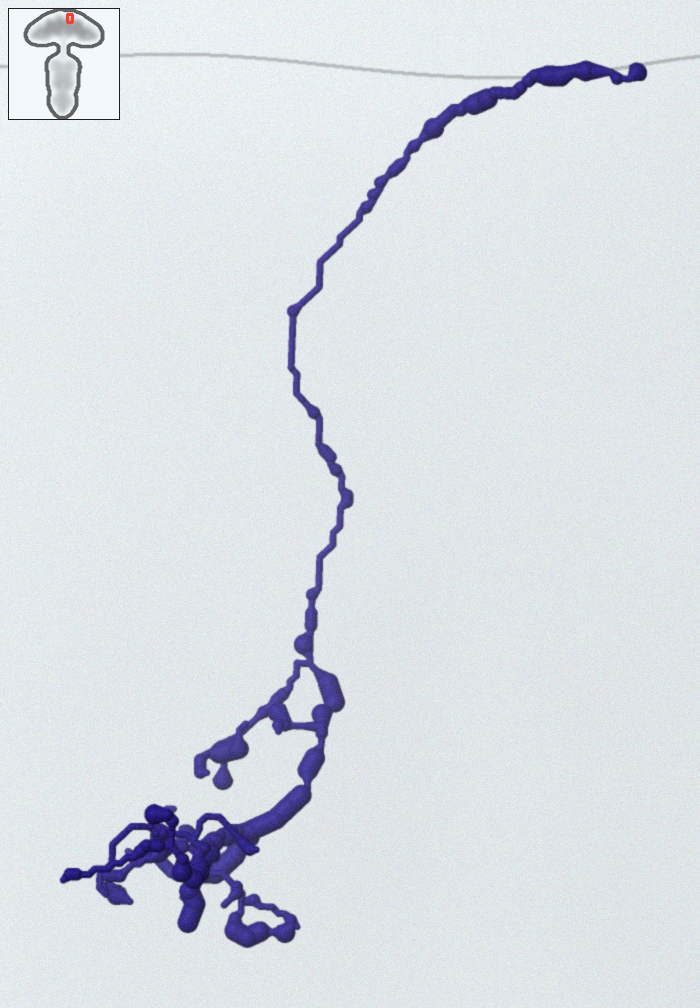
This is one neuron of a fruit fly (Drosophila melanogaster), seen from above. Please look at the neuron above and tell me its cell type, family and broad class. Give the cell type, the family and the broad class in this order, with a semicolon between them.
TRN_VP2; class thermosensory; sensory neuron entering the brain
